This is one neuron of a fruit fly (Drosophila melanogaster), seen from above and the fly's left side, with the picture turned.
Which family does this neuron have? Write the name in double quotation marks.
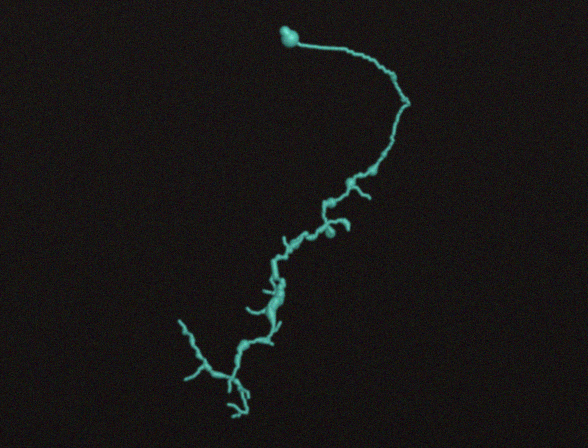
"Dm"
